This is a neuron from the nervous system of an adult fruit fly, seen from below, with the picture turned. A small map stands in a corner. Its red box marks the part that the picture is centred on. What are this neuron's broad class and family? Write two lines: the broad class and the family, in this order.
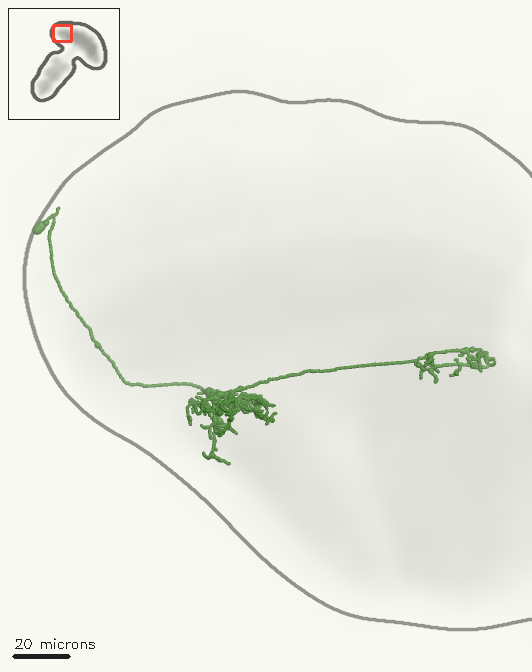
optic-lobe intrinsic neuron
TmY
